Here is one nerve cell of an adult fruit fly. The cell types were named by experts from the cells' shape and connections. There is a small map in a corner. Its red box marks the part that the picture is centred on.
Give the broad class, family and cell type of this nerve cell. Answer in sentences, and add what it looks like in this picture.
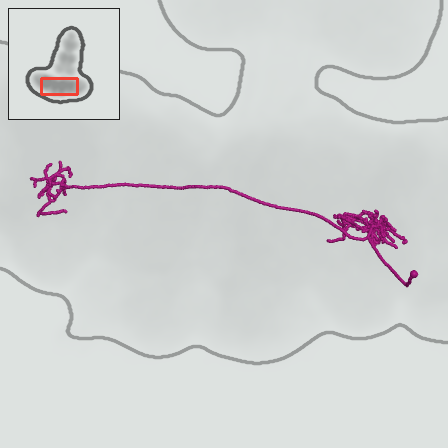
This is a central-brain intrinsic neuron. The family is hemilineage VLPl&d1_lateral. Its cell type is PVLP068. Its cell body lies on the right of the picture. As drawn here it is more than twice as wide as it is tall.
